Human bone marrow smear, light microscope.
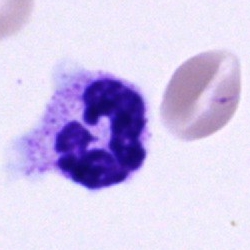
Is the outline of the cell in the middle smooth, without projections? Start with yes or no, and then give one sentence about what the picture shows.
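No. The cell outline is irregular, with cytoplasm extending out on the left side.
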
